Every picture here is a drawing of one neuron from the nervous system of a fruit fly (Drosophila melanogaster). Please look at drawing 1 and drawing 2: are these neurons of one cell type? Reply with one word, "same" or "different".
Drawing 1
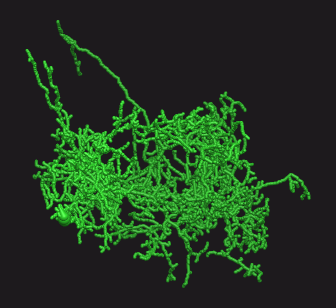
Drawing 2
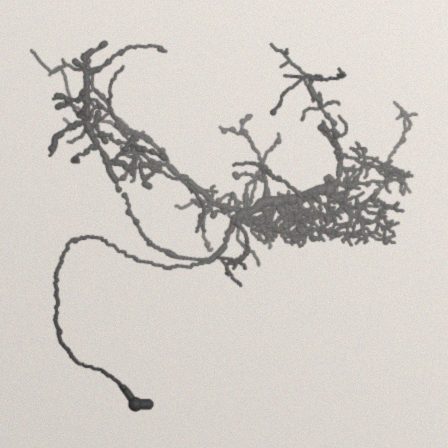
different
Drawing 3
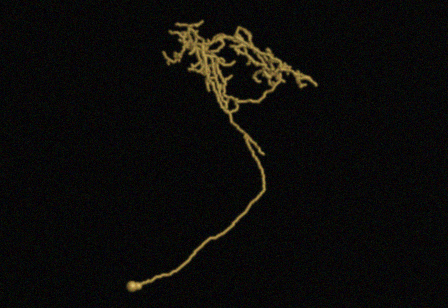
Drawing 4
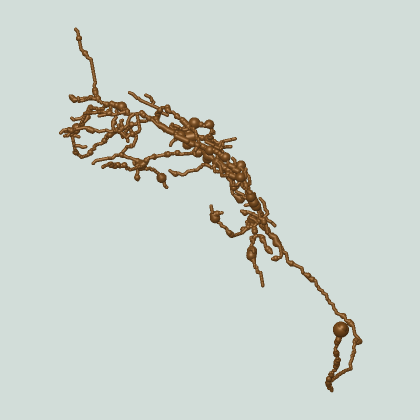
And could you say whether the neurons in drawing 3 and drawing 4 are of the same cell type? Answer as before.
same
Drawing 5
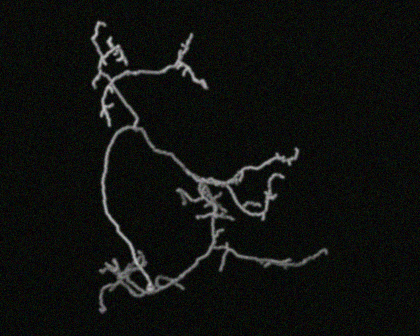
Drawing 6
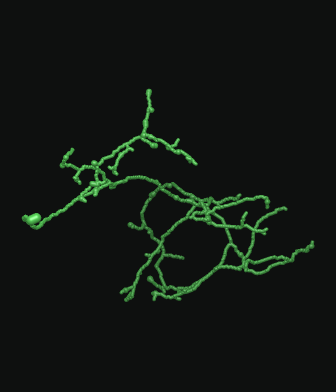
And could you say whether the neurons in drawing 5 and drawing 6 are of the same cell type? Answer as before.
same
